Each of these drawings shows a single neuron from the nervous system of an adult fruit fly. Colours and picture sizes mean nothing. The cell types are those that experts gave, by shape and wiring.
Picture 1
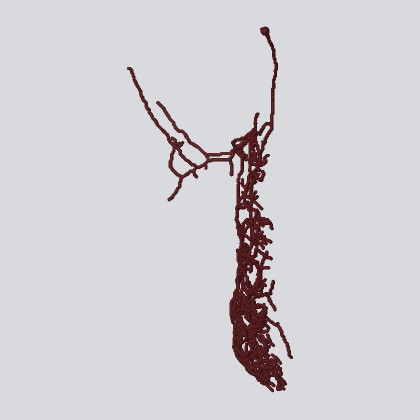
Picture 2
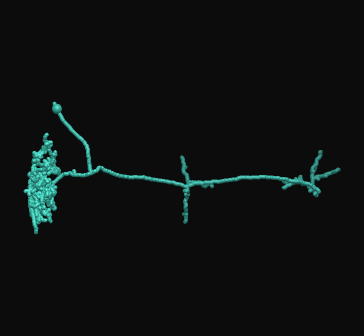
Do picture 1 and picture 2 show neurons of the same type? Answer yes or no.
yes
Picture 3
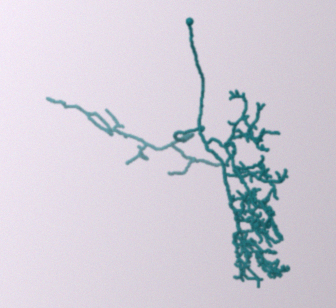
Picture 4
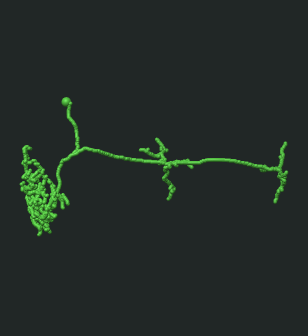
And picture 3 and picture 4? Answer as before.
no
